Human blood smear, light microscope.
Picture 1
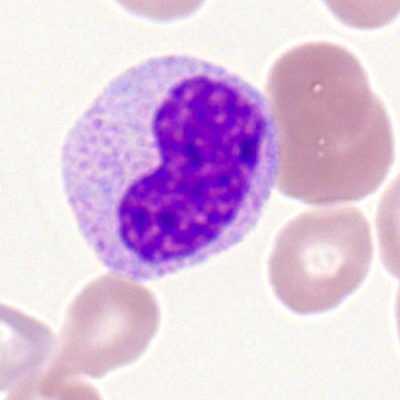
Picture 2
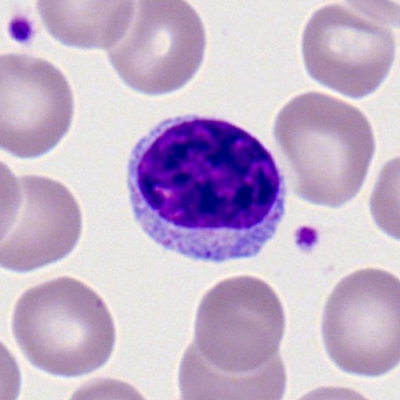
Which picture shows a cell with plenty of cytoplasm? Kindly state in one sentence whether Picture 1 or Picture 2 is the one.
The cell shown in picture 1 has ample cytoplasm around its nucleus.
